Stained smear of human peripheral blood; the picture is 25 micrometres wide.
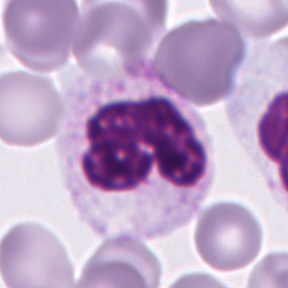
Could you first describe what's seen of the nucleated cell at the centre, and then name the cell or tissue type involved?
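See how the nucleus has two broad lobes joined across the top, with a notch opening downward between them; it measures about 11 by 9 micrometres. Its chromatin is dark purple and coarsely clumped. The cytoplasm holds many fine pinkish-violet granules, and the roughly round outline has no surface projections. We call this a segmented neutrophil.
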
